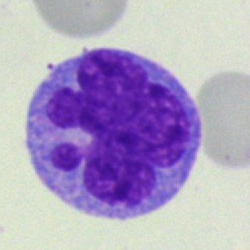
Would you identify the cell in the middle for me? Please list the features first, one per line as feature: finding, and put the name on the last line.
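Outline: round, smooth and even.
Chromatin: dark purple, mottled, with paler patches.
Cytoplasm: a moderate pale bluish-lilac rim around the nucleus, widest on the left.
Granules: no coarse granules seen in the cytoplasm.
Name: monocyte.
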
